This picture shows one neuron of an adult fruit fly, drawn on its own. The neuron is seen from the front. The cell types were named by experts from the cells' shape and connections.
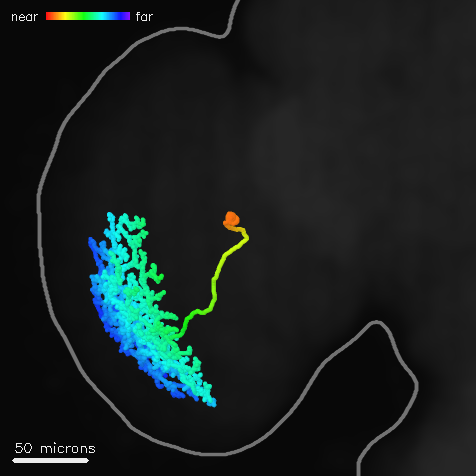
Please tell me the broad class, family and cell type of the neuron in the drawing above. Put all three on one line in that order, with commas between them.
optic-lobe intrinsic neuron, Cm, Cm19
